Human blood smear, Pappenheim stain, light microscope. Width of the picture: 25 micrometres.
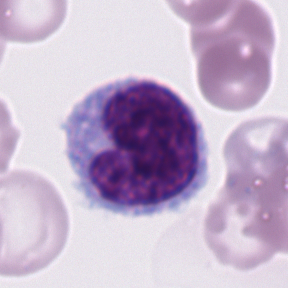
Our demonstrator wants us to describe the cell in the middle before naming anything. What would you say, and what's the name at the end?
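Start with the size: the cell is about 13 micrometres across, and its nucleus, about 10 micrometres across, takes up about 70% of the cell's area. Notice the indent on the left side of the nucleus, which gives it a folded, kidney-like shape. The chromatin is dark purple and patchy, with lighter areas between the dense clumps. The cytoplasm is a pale greyish-blue. Now trace the border: it is finely frayed rather than smooth. The cell is a monocyte.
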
